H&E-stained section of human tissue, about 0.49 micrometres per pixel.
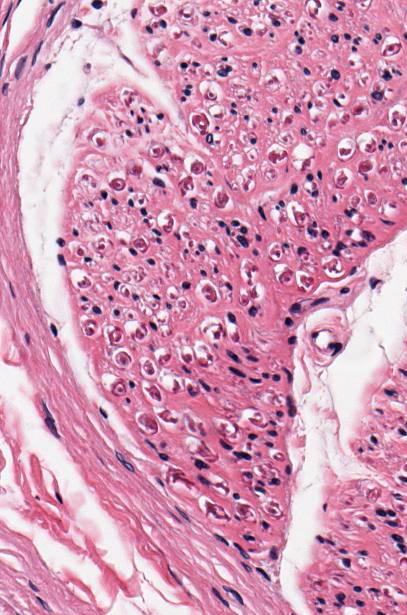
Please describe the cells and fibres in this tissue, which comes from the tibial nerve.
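A large rounded lobule of cells occupies most of the centre and upper right, bordered on the left by a curving band of fibrous tissue. Small dark nuclei are scattered in the pink material between the haloed cells. The band consists of dense pink fibrous tissue with sparse elongated dark nuclei aligned along its length. No gland lumens are seen within the lobule.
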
